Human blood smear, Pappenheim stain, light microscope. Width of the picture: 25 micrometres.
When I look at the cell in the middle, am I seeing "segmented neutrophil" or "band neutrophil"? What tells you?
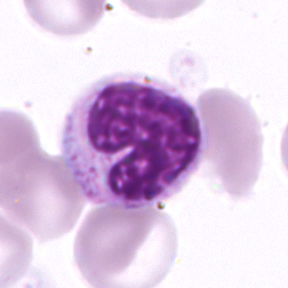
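It's a band neutrophil.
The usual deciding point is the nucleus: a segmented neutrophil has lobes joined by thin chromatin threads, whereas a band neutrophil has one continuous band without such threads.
Here the nucleus is folded, with a deep notch that opens toward the lower left. It is about 10 micrometres across and fills about 70% of the cell's area. The cell itself is roughly round with a smooth outline and is about 12 micrometres across. Its cytoplasm is pale greyish-lilac, holding fine, sparse reddish-purple granules that are most visible on the left side.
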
